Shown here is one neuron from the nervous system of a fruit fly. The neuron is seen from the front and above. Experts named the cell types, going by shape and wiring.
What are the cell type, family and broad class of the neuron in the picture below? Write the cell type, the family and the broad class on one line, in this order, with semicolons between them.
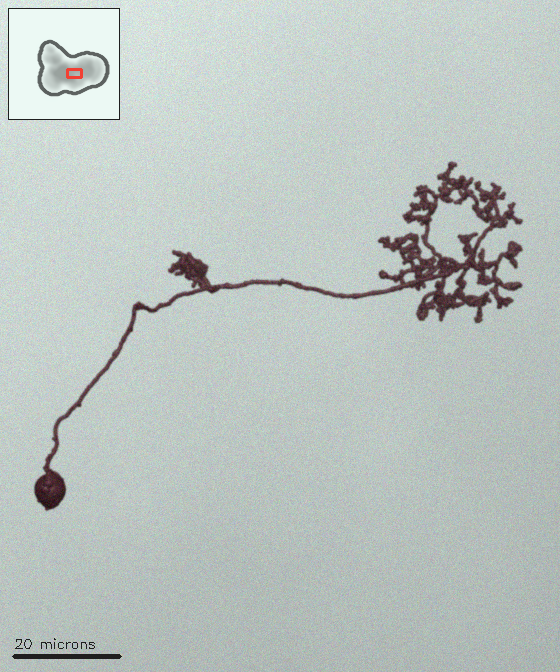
ER3p_b; hemilineage EBa1; central-brain intrinsic neuron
